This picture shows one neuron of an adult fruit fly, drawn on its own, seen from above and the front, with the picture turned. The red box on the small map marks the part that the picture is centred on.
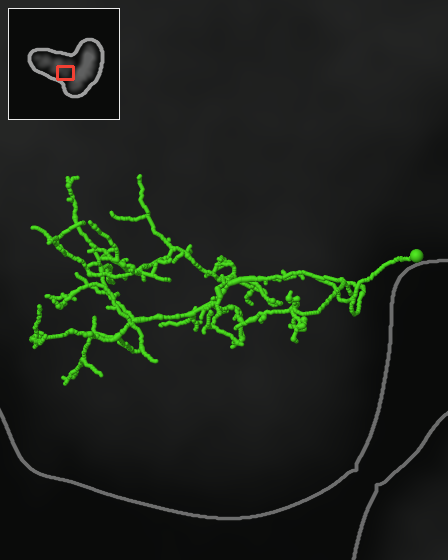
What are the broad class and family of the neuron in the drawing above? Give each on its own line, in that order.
nerve-cord intrinsic neuron
hemilineage 16B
